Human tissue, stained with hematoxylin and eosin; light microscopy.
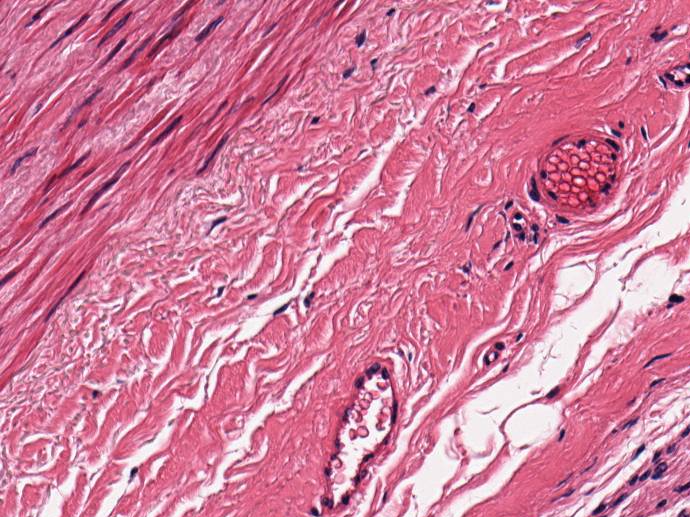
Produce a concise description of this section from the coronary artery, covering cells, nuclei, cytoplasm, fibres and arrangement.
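Upper left, a smooth muscle band shows elongated, cigar-shaped nuclei. Centrally, pink wavy collagen bundles lie between narrow white clefts; stromal nuclei are sparse, small, dark, spindle-shaped. Upper right, a small round bundle of tightly packed, pale-centred circular profiles is wrapped by a thin rim of flattened cells.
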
